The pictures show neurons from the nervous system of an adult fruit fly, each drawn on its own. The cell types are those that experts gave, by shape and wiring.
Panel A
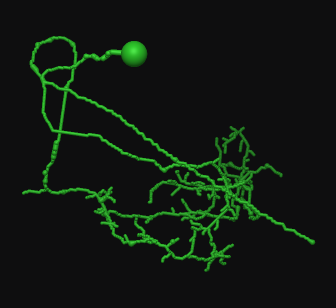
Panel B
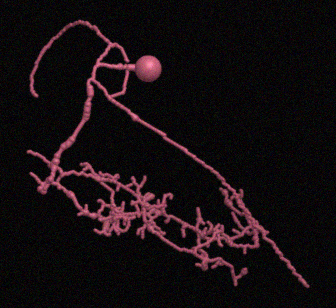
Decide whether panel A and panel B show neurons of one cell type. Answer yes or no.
yes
